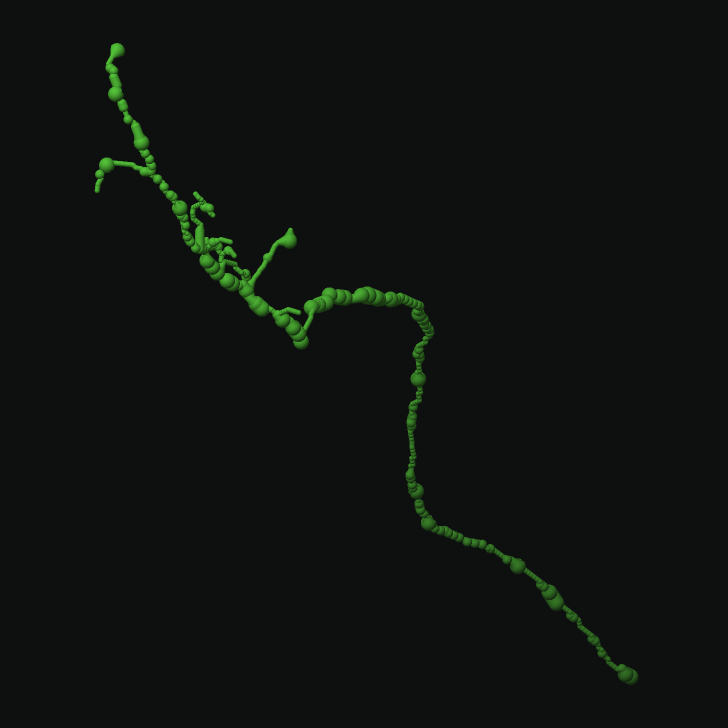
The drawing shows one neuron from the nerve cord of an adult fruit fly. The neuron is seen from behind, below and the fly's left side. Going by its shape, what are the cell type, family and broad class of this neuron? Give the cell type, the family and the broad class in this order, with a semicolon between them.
WG1; class gustatory; sensory neuron entering the nerve cord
